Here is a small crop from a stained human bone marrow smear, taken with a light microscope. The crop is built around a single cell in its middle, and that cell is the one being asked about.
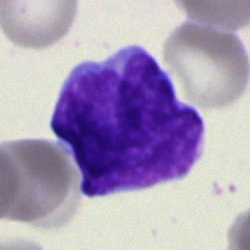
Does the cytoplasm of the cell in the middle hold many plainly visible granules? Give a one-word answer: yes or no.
No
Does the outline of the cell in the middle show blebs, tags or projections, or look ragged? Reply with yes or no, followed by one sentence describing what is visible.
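Yes. The cell outline is irregular, with several rounded bulges along its upper and right edges.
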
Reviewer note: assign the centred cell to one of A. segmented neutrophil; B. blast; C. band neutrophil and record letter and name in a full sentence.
Option B gets it right: the cell in the middle is a blast.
